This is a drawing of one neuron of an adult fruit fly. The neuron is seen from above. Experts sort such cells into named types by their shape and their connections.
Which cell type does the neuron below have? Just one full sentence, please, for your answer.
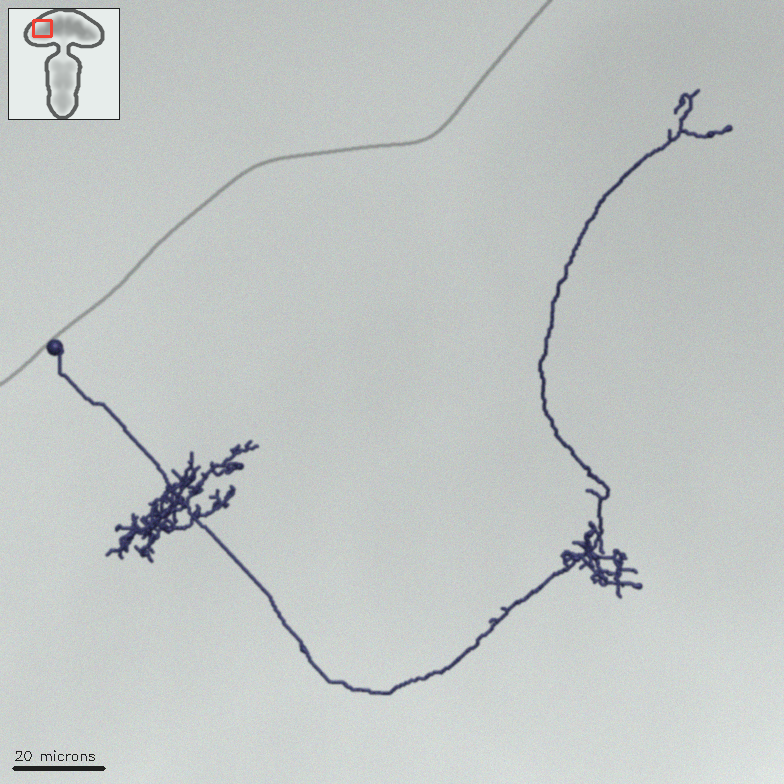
The cell type that fits this neuron is MeTu4c.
